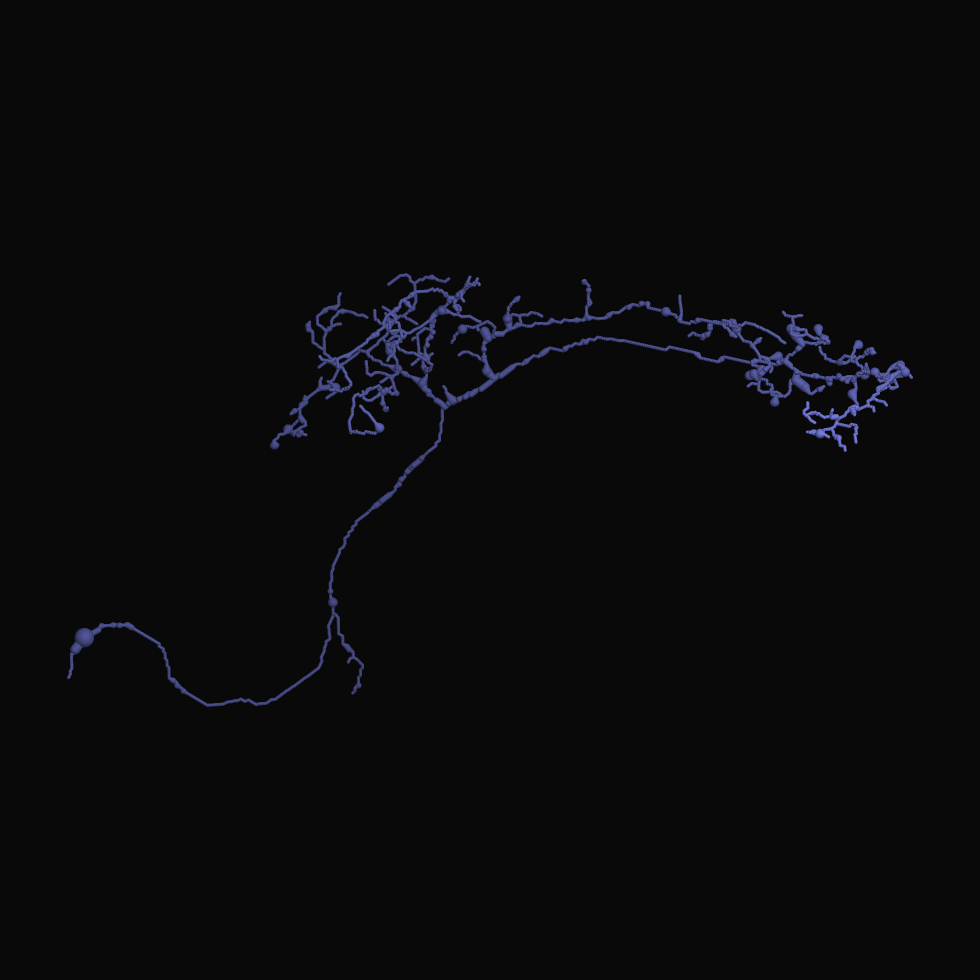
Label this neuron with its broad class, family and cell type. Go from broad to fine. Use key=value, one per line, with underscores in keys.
broad_class=central-brain intrinsic neuron
family=hemilineage SLPal5
cell_type=CB4151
